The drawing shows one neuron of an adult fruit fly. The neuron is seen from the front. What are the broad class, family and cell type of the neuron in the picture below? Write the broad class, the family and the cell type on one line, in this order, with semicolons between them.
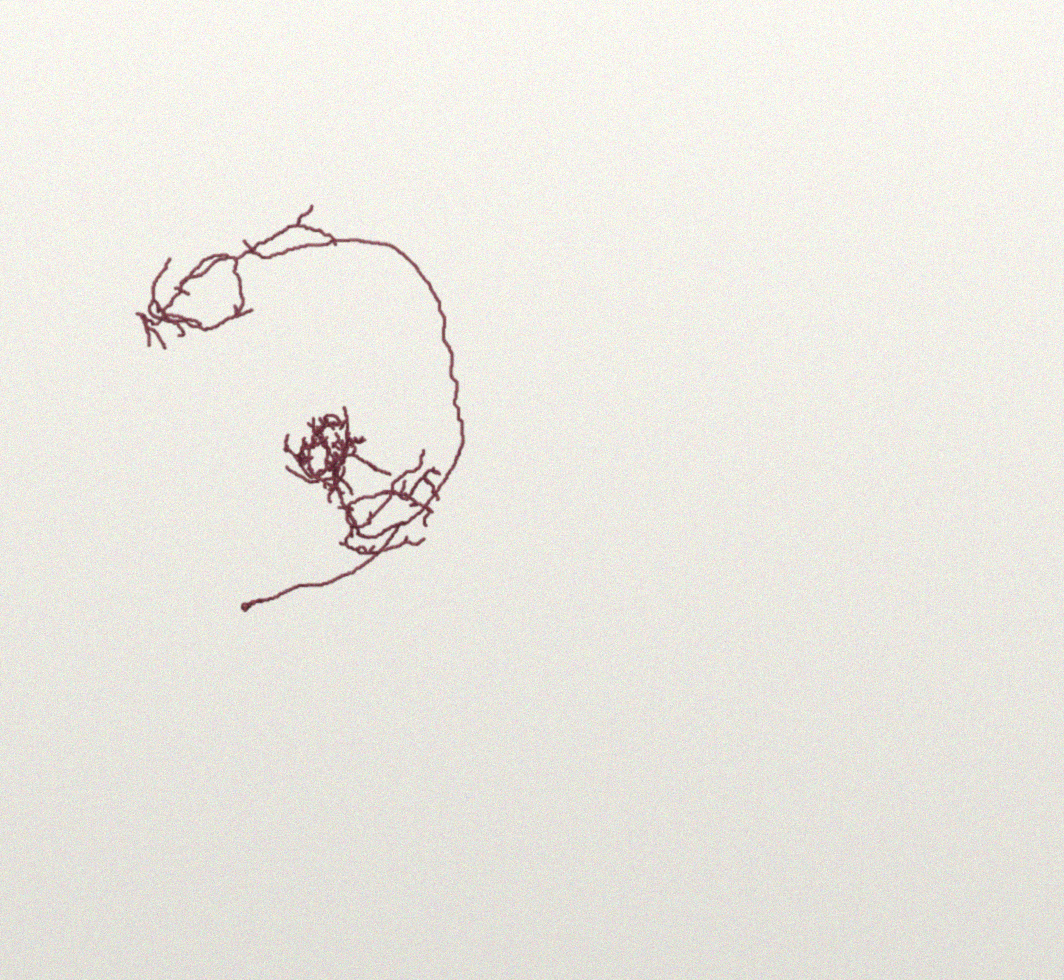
central-brain intrinsic neuron; hemilineage ALlv1; M_lvPNm43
